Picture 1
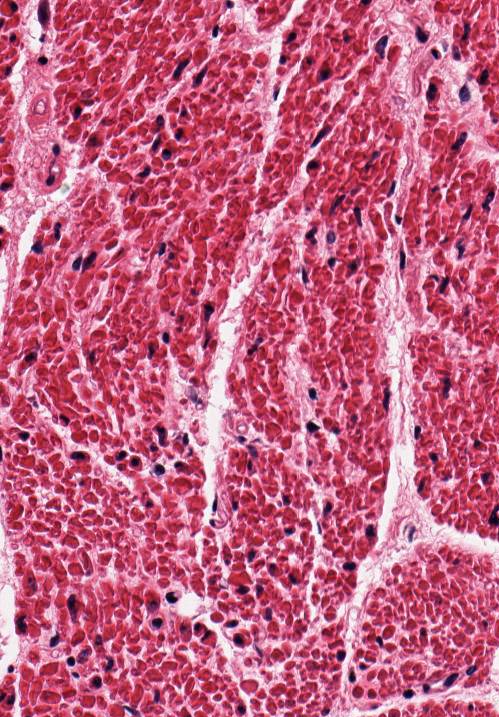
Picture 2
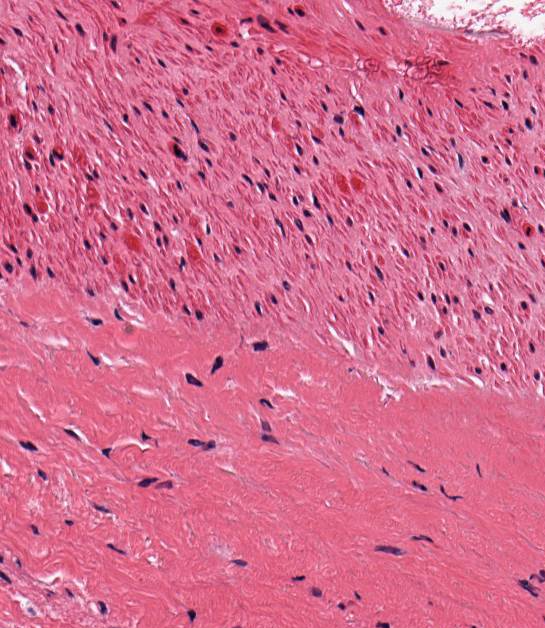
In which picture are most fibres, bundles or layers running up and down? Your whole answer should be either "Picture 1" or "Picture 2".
Picture 1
